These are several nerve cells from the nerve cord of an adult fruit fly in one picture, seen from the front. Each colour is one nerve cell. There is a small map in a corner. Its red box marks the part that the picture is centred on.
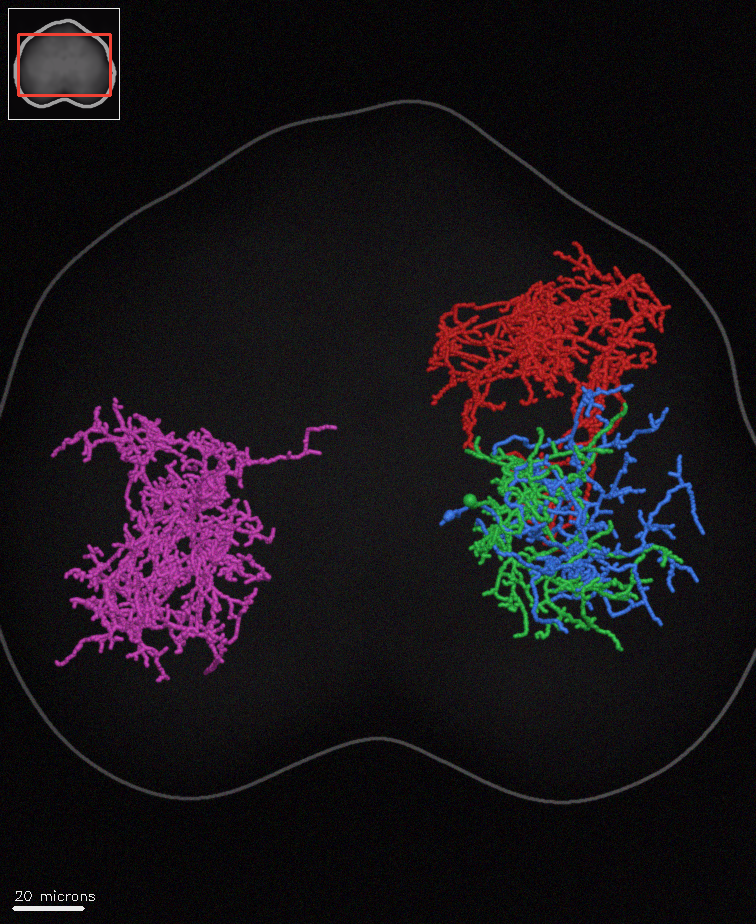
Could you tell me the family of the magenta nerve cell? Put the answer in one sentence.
The family is hemilineage 21A.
